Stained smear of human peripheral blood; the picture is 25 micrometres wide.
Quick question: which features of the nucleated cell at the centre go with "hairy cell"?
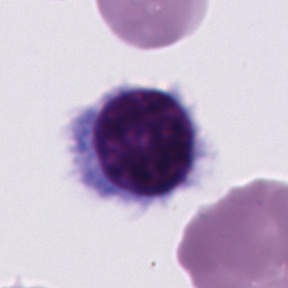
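Check one, the edge: fine, hair-like projections fringe the cytoplasm, and these go with a hairy cell.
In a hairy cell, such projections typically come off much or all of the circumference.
Check two, the cytoplasm: it is pale blue and widest on the left side of the nucleus. Check three, the chromatin: dark purple, with a coarse, patchy texture.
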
